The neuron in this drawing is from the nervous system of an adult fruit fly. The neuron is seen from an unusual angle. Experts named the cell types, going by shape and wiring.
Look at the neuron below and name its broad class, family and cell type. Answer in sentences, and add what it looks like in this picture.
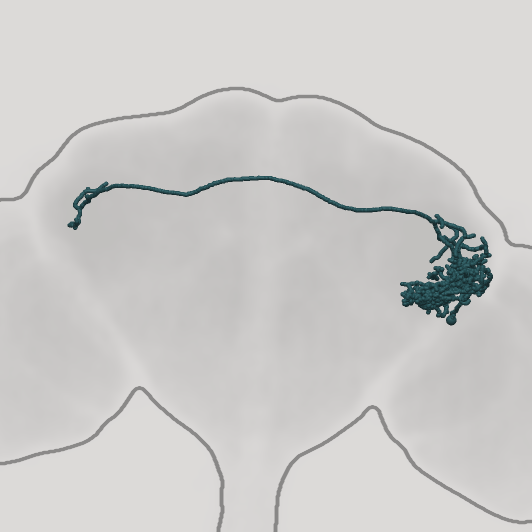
This is a central-brain intrinsic neuron. Its family is hemilineage VLPl&p1_lateral. The cell type is AVLP325_b. It is in the brain and does not reach the nerve cord. Its cell body lies on the right of the picture.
